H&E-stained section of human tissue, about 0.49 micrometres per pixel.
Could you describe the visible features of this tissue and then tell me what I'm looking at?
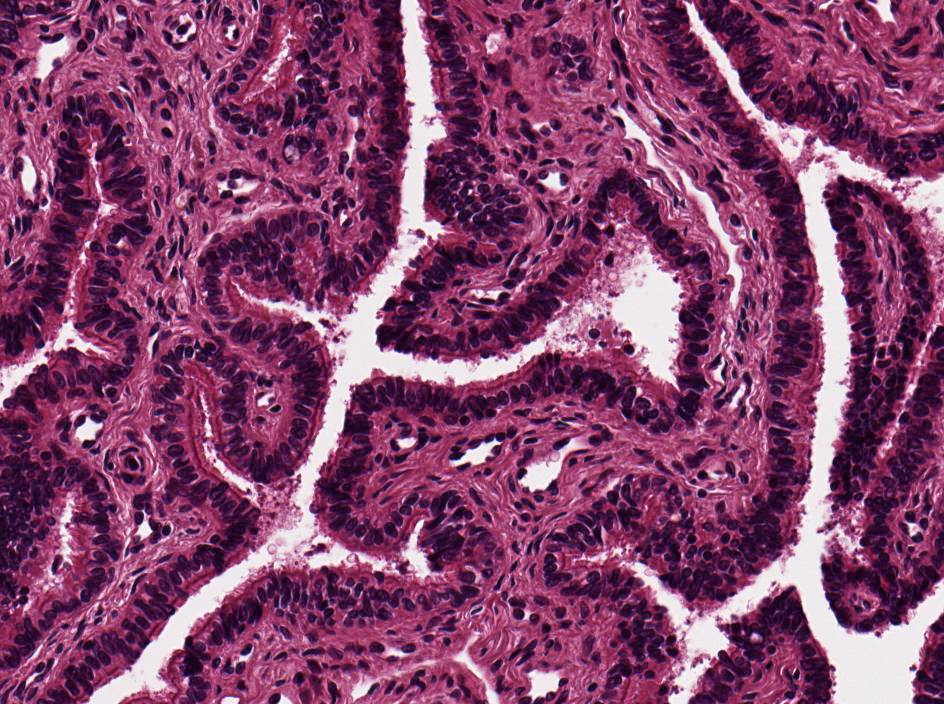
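Architecture: elongated, branching folds interlock across the field, separated by narrow white clefts. Epithelium: dark, elongated, crowded nuclei at staggered levels, giving a pseudostratified look, with a thin band of pink cytoplasm between nuclei and the cleft-facing surface. Clefts: mostly empty, with a little pale granular material in the wider space just above centre. Name: fallopian tube.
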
